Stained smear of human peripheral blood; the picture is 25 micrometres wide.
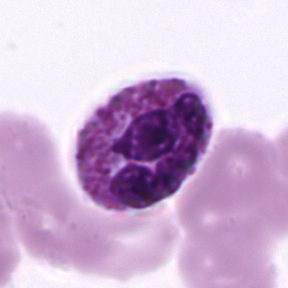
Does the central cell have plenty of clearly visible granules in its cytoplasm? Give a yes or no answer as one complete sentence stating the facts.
Yes, it is many visible granules that the cytoplasm of this cell contains.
